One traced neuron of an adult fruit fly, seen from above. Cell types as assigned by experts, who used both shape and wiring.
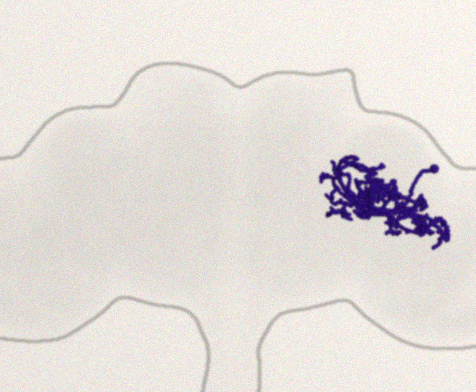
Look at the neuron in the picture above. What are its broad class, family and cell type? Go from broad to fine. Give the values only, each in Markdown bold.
**central-brain intrinsic neuron**, **hemilineage LHa1**, **CB3347**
